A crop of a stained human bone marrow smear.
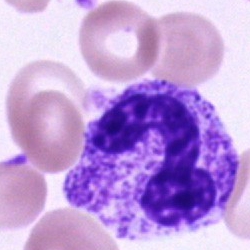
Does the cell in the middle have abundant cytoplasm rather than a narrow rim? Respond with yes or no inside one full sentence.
Yes, the nucleus is surrounded by plentiful cytoplasm.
